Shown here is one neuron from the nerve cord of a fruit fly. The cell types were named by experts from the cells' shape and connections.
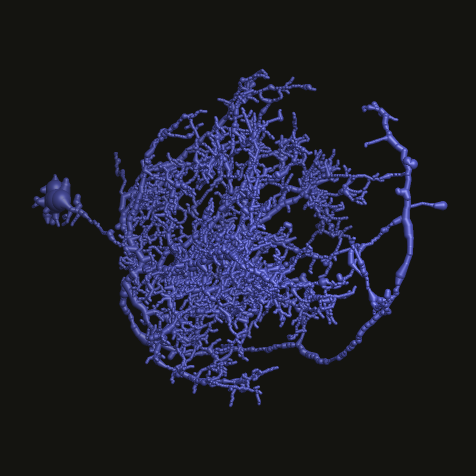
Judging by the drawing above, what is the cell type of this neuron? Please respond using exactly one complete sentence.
The cell type designation of this neuron is IN09A002.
